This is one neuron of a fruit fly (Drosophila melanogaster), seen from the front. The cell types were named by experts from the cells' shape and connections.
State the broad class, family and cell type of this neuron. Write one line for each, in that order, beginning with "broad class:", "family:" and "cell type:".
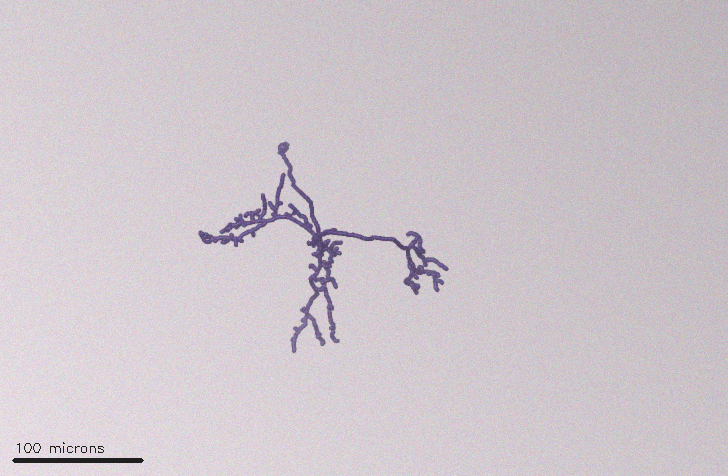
broad class: central-brain intrinsic neuron
family: hemilineage VLPp2
cell type: PS208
